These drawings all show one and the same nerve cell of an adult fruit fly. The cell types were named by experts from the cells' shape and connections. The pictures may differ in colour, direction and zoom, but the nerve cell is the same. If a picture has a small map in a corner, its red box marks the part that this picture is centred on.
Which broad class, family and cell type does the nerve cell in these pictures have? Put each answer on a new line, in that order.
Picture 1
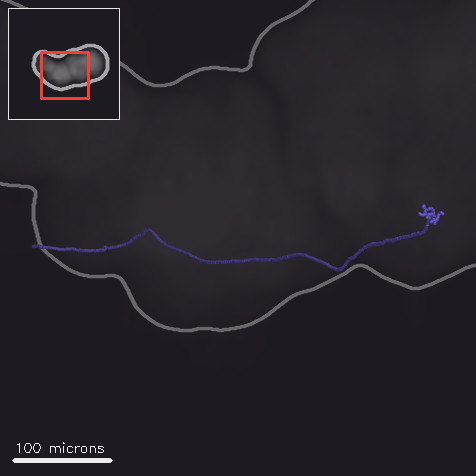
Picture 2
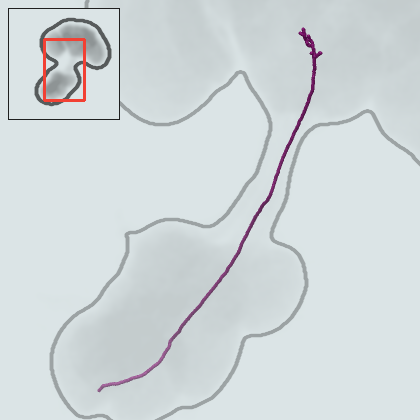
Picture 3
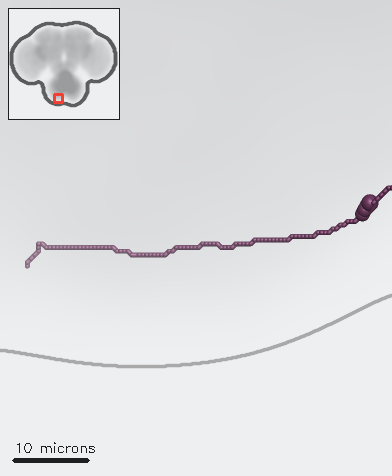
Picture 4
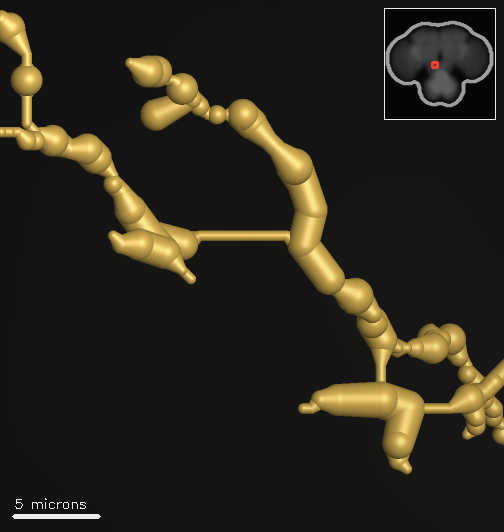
sensory neuron ascending to the brain
class gustatory
LgAG7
